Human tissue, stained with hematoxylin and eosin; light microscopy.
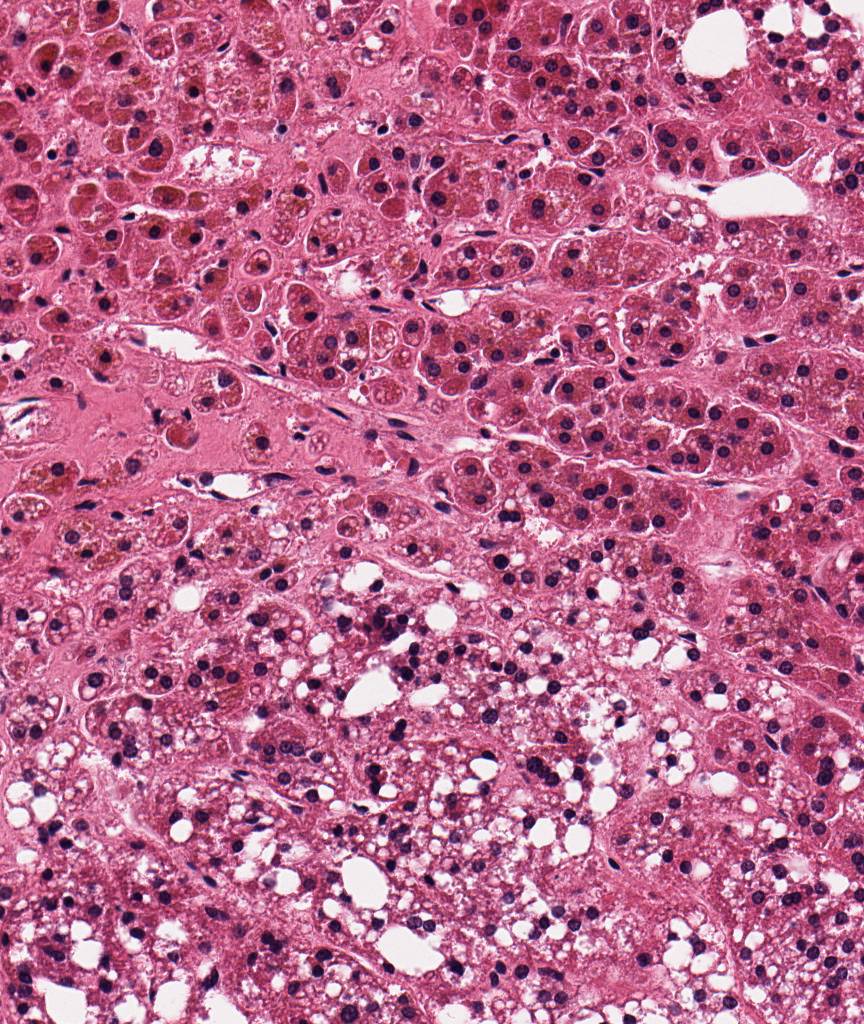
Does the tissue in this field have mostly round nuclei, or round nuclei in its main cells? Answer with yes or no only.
Yes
